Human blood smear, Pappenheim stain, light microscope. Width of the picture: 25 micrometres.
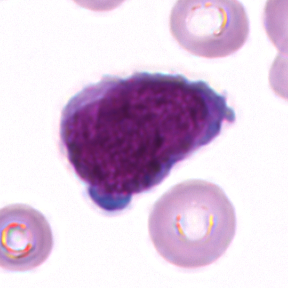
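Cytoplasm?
Thin blue rim around the nucleus; a small rounded blue bleb bulges from the lower cell edge.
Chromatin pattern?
Finely granular and lacy, not coarsely clumped.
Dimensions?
Cell about 15 by 12 micrometres; nucleus about 14 by 10 micrometres, filling about 80% of cell area.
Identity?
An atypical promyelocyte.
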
